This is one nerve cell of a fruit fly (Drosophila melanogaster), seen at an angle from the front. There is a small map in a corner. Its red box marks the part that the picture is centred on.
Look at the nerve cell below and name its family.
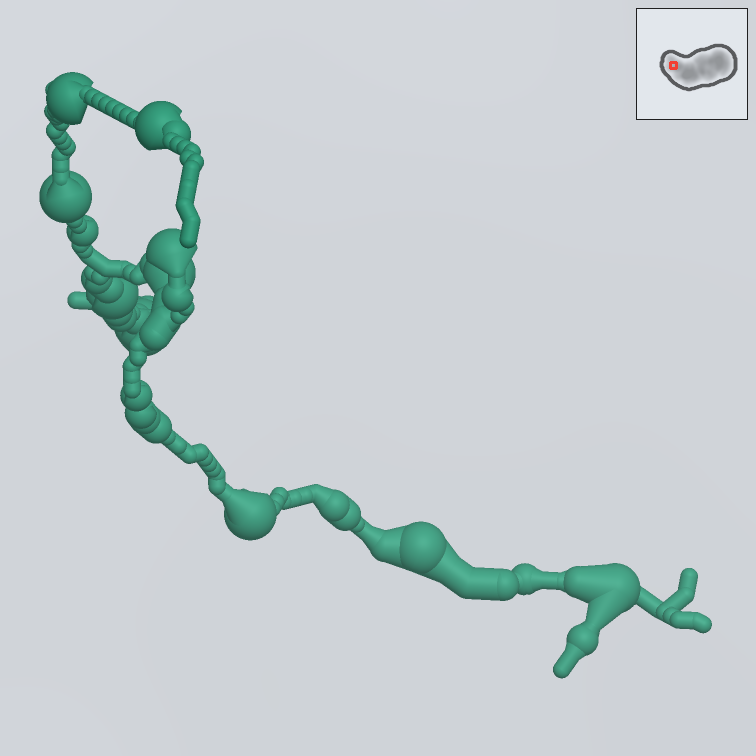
class mechanosensory tactile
